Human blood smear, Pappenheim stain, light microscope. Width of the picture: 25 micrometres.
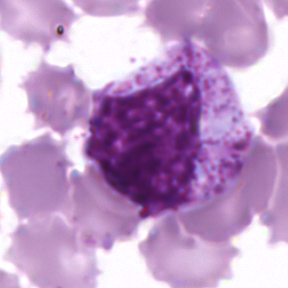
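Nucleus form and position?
Single unsegmented mass, off-centre to the left.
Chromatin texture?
Dark purple, mottled, clumped.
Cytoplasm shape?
Broad crescent on the right.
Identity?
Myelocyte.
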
